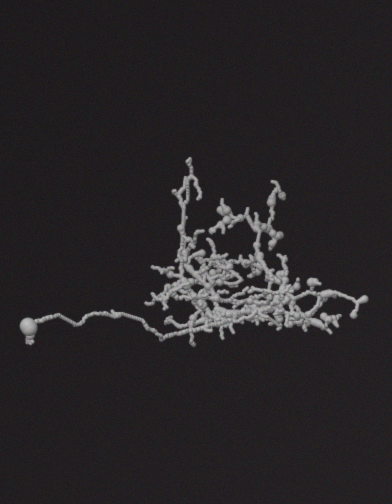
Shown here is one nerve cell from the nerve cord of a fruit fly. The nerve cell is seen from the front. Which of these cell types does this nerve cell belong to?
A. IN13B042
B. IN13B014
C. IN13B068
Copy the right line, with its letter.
A. IN13B042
